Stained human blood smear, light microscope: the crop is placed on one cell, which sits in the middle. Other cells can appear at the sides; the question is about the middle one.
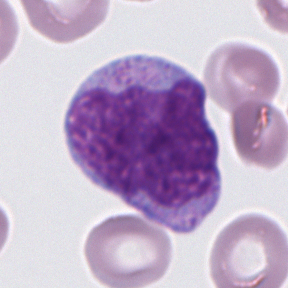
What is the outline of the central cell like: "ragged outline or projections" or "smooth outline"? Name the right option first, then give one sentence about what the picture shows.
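Smooth outline. The cell outline is smooth and rounded, without long surface projections.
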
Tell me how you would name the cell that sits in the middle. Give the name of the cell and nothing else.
atypical promyelocyte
